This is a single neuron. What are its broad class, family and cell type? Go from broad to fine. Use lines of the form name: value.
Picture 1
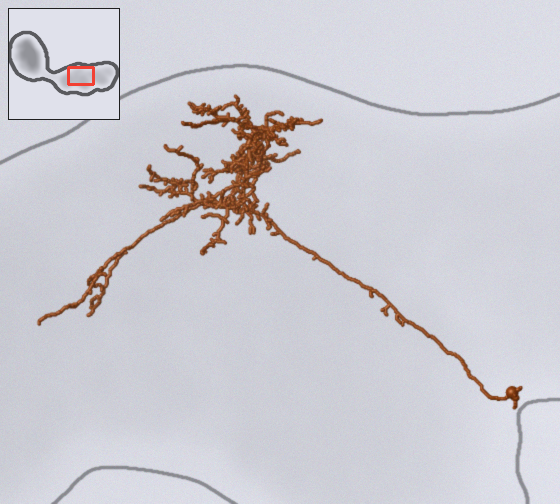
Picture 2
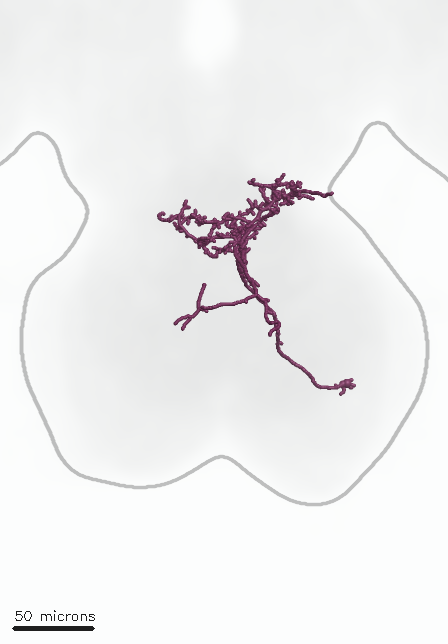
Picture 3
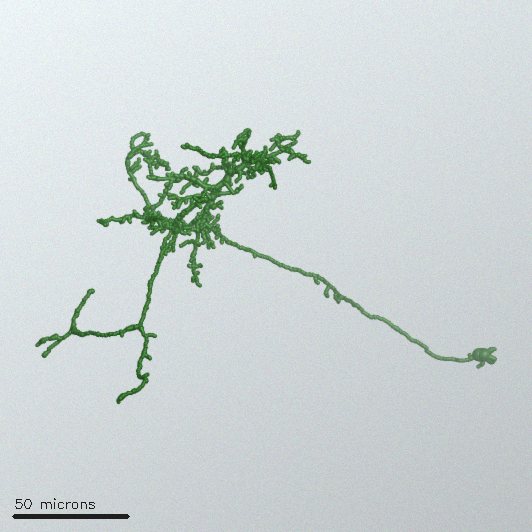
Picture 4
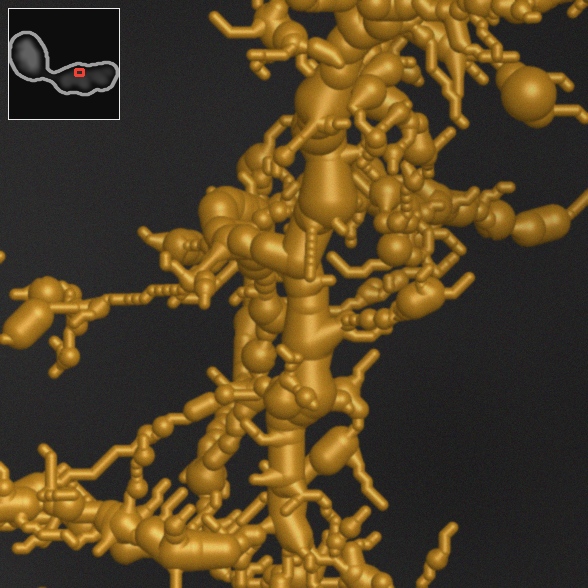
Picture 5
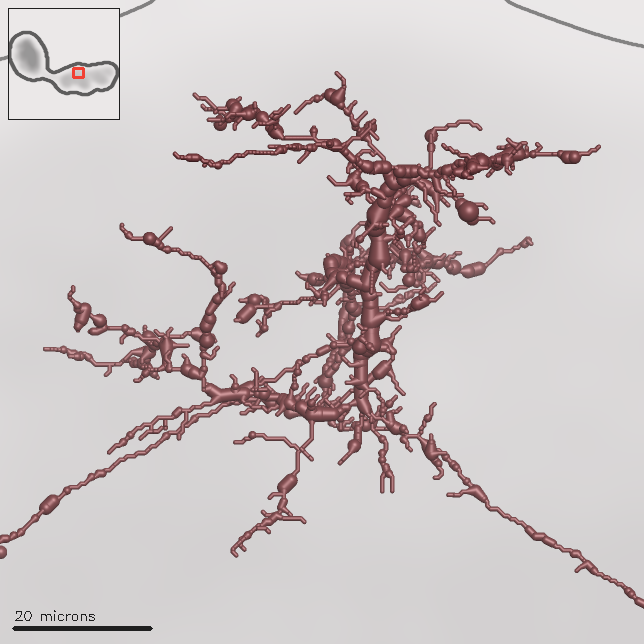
broad class: nerve-cord intrinsic neuron
family: hemilineage 12A
cell type: vMS12_c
